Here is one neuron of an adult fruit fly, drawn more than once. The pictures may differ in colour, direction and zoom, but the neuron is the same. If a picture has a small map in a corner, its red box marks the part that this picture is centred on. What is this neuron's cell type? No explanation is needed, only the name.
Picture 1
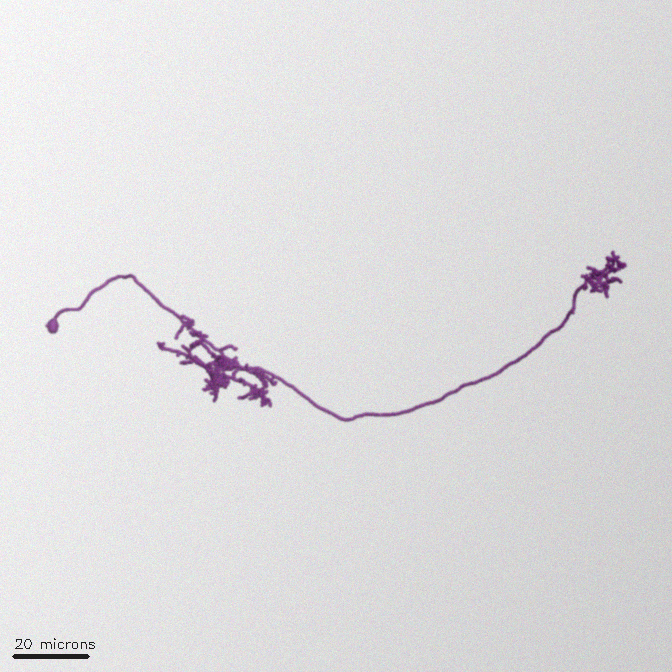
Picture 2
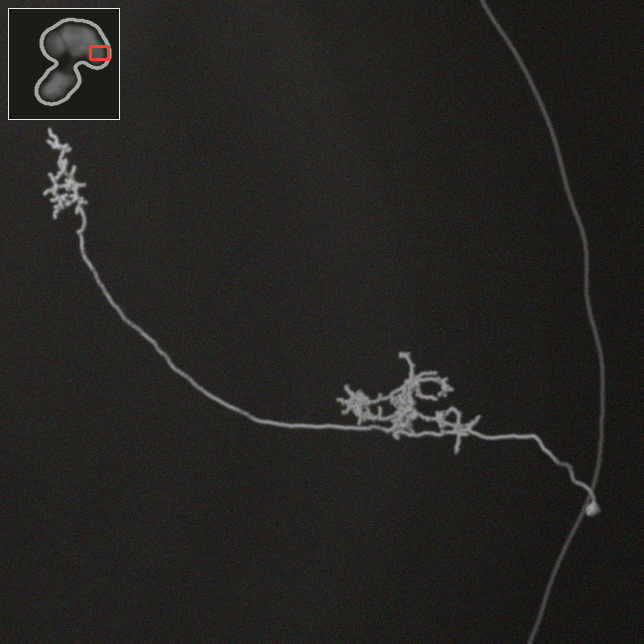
Tm29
